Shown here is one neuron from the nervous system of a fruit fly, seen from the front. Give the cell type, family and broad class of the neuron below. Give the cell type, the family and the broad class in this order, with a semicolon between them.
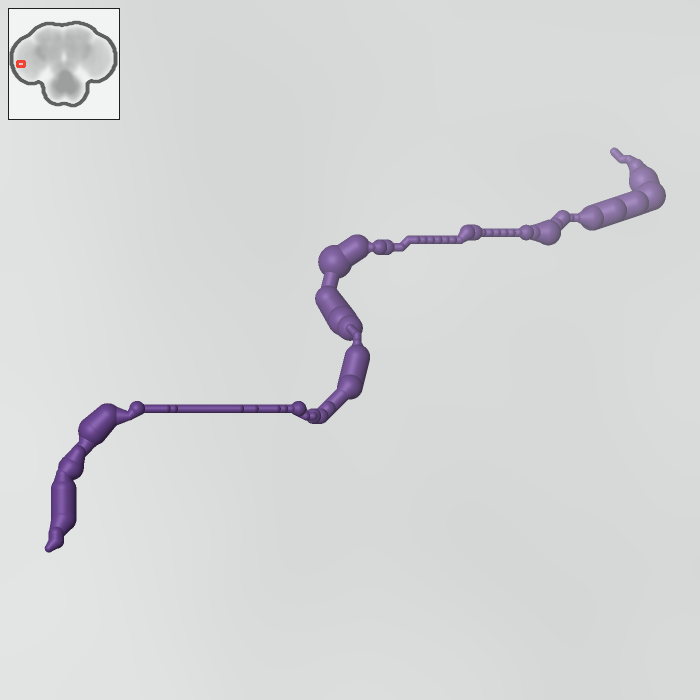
R7p; class visual; photoreceptor or other optic-lobe sensory neuron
